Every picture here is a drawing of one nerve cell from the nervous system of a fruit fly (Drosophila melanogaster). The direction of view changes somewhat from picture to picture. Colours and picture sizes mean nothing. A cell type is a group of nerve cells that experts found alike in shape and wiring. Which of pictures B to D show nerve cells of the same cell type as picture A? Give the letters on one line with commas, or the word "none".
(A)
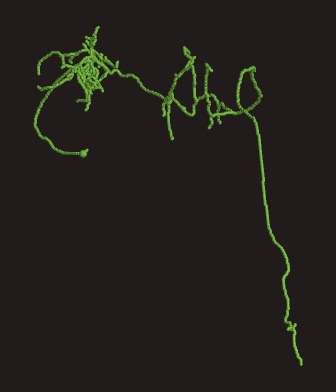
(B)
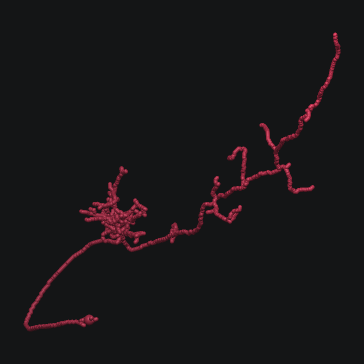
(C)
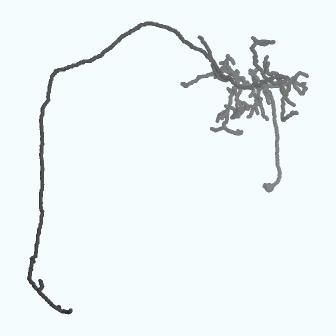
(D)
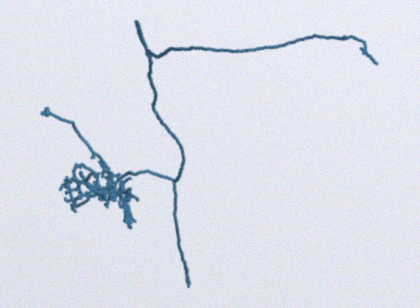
B, C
